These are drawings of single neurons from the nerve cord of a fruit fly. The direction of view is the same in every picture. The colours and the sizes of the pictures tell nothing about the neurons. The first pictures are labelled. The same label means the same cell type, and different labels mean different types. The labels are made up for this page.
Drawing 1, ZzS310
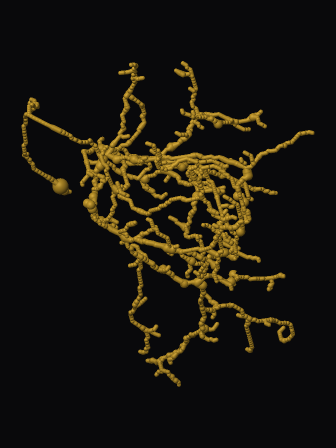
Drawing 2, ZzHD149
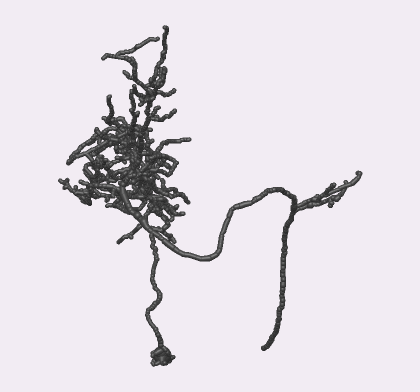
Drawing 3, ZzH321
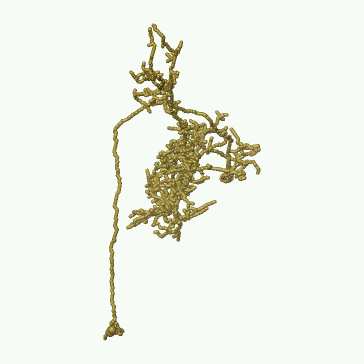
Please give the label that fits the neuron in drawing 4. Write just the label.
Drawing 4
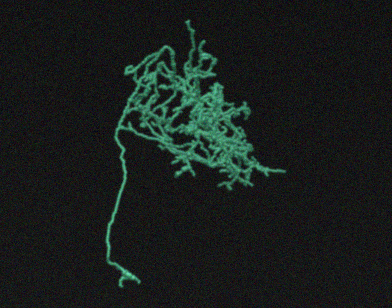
ZzH321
